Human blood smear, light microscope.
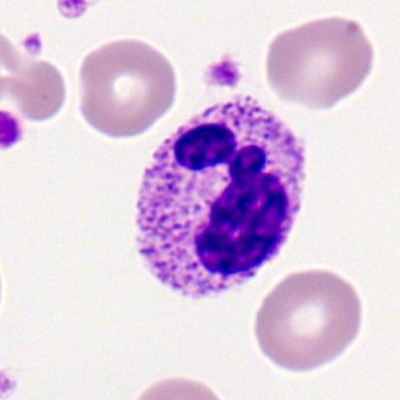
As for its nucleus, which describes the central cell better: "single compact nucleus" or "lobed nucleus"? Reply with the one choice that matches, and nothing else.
Lobed nucleus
